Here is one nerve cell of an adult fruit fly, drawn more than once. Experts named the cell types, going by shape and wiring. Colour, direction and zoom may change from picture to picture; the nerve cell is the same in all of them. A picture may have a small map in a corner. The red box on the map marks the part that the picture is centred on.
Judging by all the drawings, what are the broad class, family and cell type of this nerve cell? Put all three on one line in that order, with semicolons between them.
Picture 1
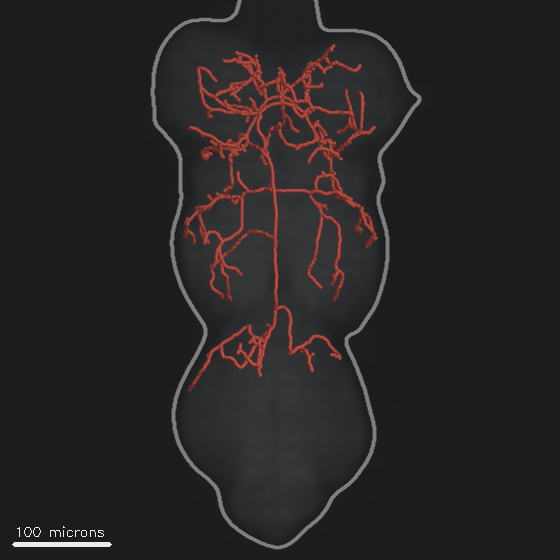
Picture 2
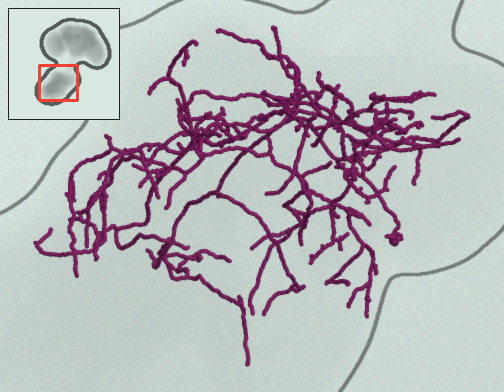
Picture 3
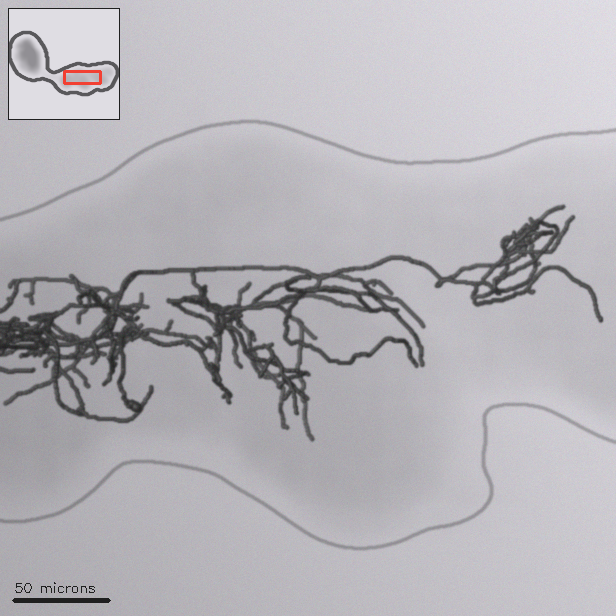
nerve-cord intrinsic neuron; hemilineage 12A; IN12A021_b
